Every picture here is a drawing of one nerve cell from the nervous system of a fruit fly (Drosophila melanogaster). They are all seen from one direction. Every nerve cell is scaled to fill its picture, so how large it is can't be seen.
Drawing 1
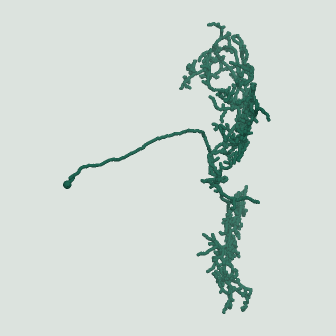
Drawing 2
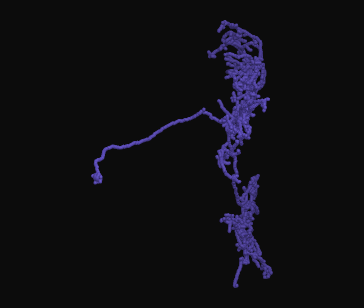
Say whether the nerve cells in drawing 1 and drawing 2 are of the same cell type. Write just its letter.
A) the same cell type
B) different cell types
A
